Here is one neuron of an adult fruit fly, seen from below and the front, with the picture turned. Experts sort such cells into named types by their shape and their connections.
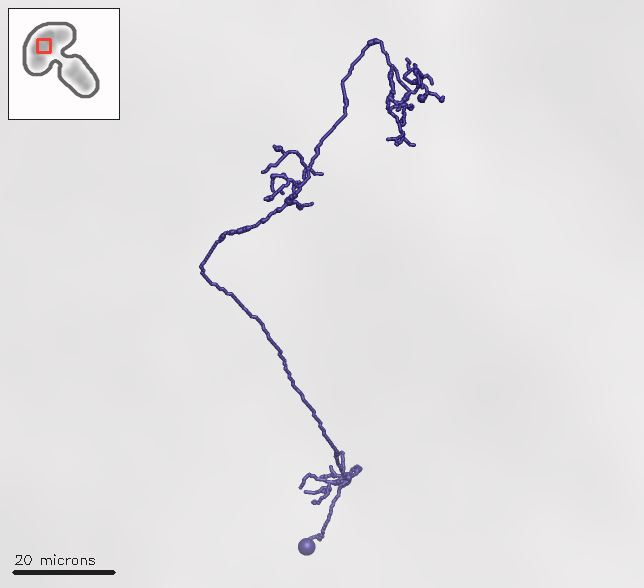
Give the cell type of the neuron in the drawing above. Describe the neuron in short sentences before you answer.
It lies in the brain. Its cell body lies at the bottom of the picture. From top to bottom in the picture it spans about 100 microns. It is a central-brain intrinsic neuron. It is of cell type PFNp_b.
